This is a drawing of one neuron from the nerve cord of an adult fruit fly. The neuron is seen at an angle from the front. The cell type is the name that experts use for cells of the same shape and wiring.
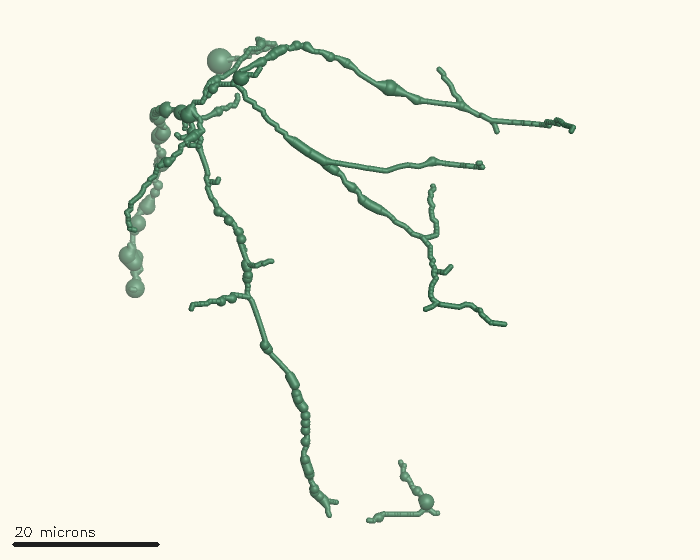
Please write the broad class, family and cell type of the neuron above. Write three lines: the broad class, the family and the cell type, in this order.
nerve-cord intrinsic neuron
hemilineage 19A
IN19A108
